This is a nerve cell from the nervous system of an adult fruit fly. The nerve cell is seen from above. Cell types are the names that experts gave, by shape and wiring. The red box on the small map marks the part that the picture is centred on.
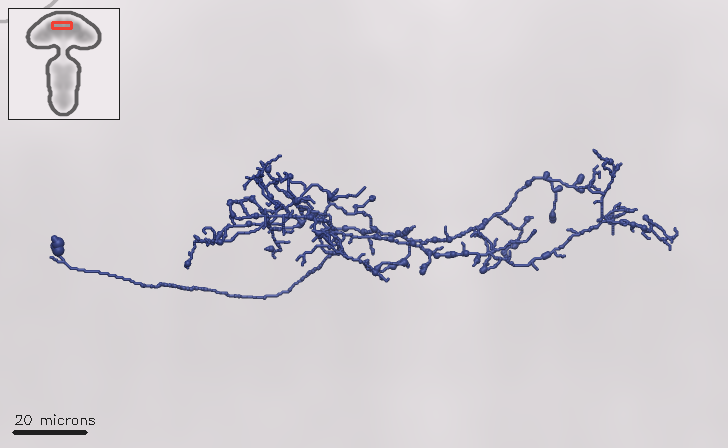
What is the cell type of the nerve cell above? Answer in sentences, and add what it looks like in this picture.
It is of cell type GNG271. It is a central-brain intrinsic neuron. It is in the brain and does not reach the nerve cord. By the scale bar it is about 180 microns wide in this view. Dozens of branch ends can be seen.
